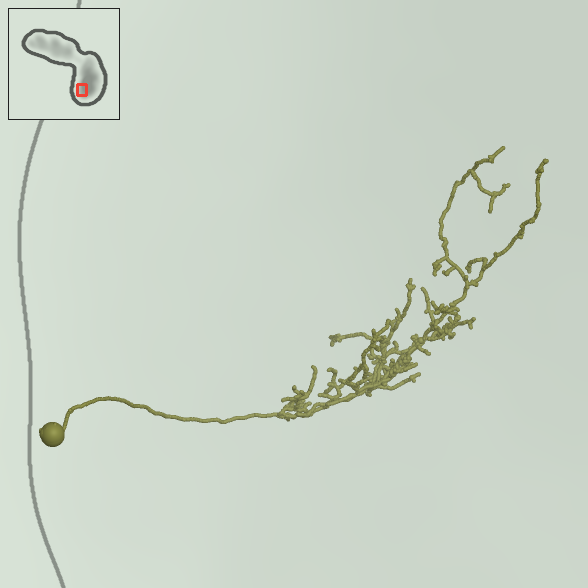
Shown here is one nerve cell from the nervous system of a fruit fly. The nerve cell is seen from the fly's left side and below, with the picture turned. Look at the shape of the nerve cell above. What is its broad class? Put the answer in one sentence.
The broad class is optic-lobe intrinsic neuron.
